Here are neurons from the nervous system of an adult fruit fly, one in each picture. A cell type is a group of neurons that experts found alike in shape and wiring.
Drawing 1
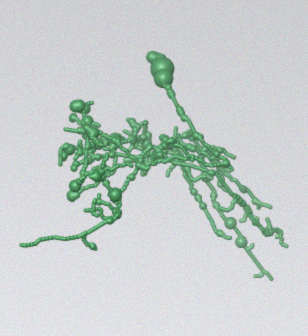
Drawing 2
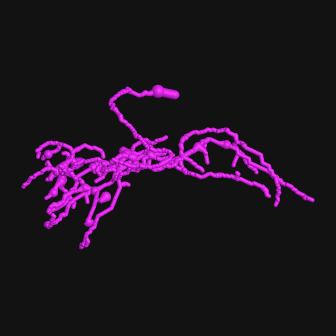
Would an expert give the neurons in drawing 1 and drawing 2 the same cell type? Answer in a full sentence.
They are of the same cell type.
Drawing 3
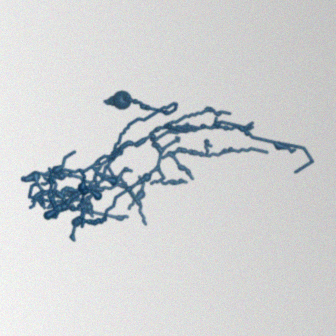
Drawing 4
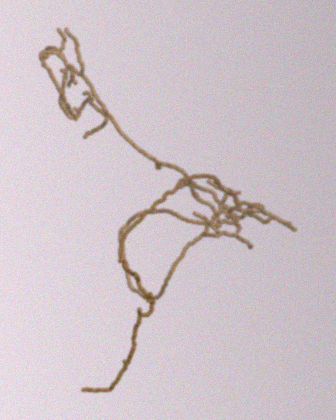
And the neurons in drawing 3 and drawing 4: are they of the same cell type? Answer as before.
They are of different cell types.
